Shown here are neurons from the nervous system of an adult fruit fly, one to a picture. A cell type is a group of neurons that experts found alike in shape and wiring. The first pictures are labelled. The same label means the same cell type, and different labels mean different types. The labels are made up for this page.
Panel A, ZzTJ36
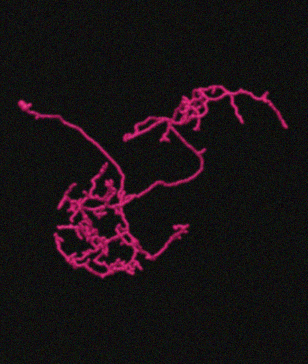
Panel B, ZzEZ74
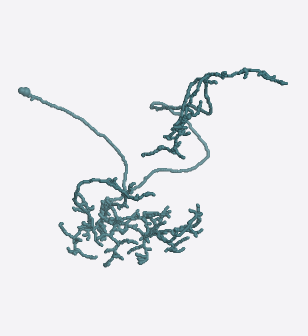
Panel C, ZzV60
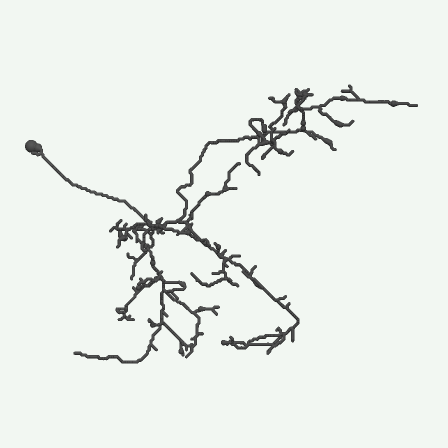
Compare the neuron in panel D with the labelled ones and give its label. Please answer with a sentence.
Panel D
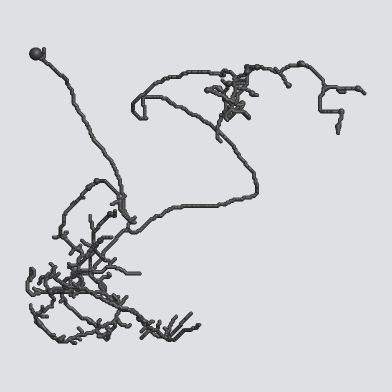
It belongs to ZzTJ36.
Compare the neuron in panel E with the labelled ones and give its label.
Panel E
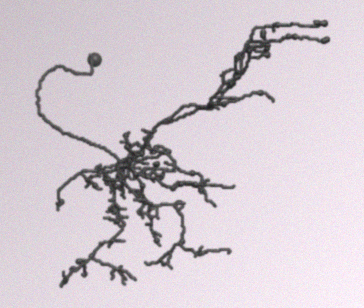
It belongs to ZzV60.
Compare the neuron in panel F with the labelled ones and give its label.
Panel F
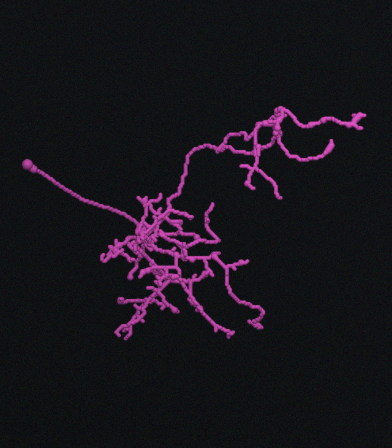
It belongs to ZzV60.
